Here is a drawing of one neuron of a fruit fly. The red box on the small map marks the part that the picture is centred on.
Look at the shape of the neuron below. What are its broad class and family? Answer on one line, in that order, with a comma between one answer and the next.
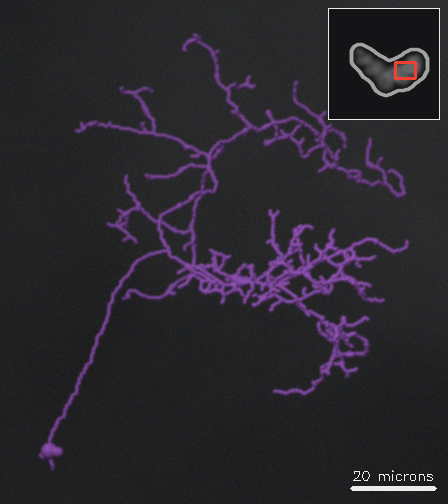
central-brain intrinsic neuron, hemilineage AOTUv4_ventral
